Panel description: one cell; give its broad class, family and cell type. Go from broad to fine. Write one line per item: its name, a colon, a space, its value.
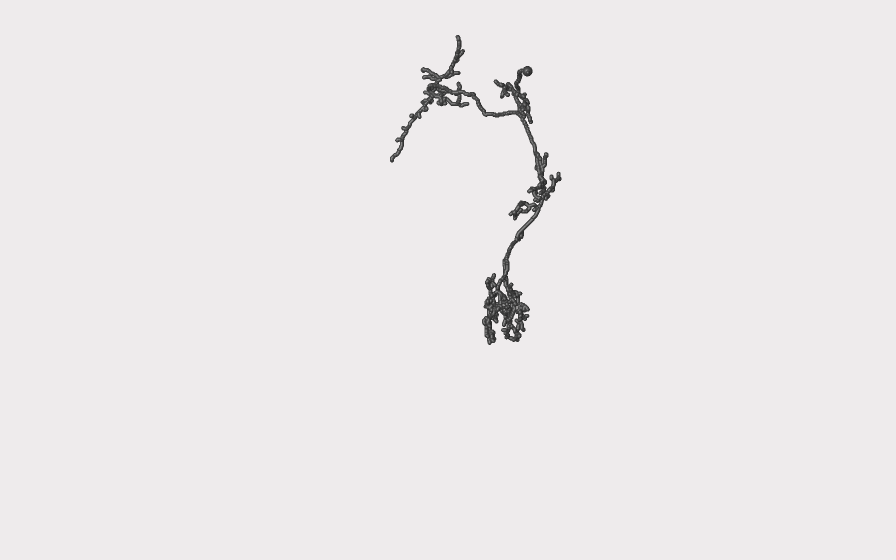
broad class: visual projection neuron
family: hemilineage VLPd&p1_posterior
cell type: LoVP82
